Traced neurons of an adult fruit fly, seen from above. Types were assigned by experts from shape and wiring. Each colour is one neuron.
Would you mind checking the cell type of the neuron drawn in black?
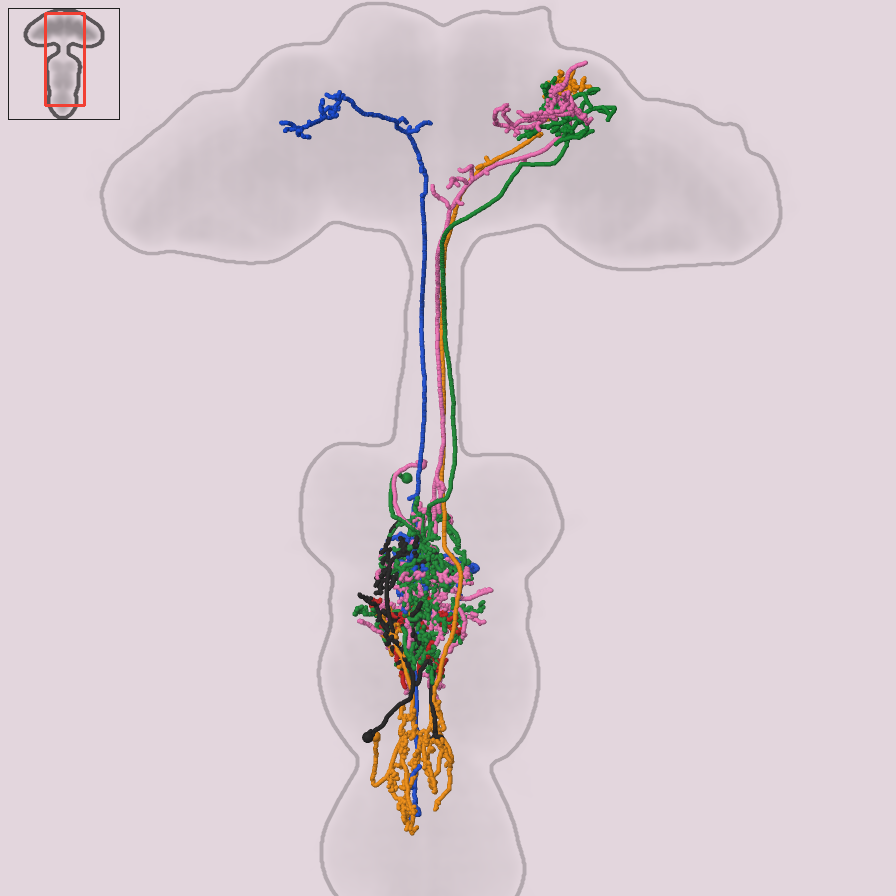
IN23B008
